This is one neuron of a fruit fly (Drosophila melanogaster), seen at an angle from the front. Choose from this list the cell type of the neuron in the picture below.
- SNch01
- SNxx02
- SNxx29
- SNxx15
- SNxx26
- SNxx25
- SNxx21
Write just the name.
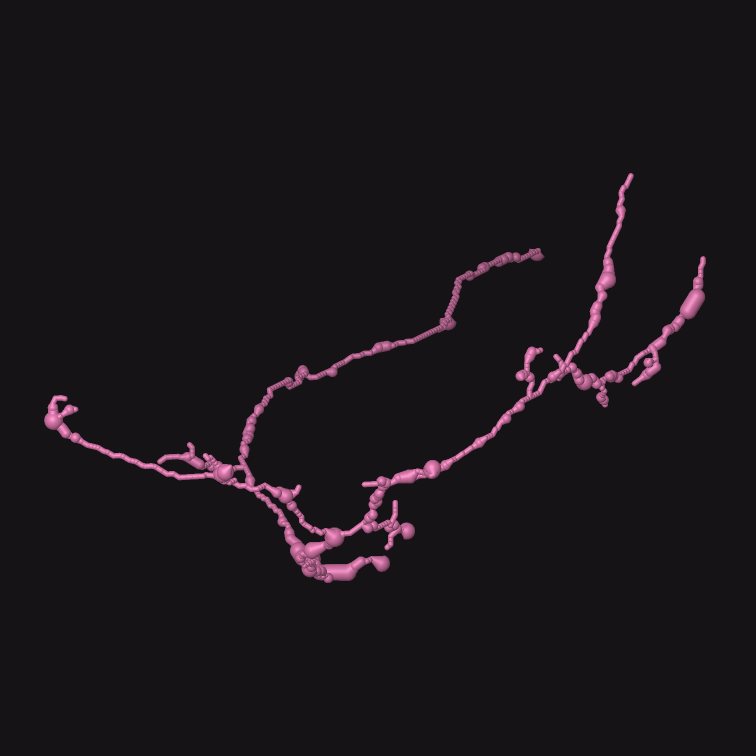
SNxx29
